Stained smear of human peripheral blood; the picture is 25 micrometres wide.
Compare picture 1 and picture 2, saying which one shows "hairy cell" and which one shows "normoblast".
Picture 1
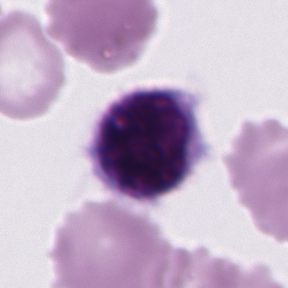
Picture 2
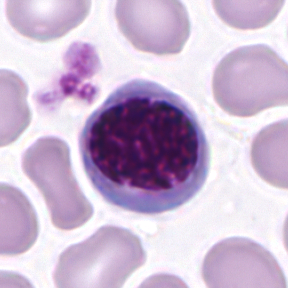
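Taking the points in order: picture 1 shows a hairy cell, picture 2 a normoblast. First the outline, roughly round with a slightly uneven border in the hairy cell, with fine projections sticking out most clearly on the left and right, but round and smooth in the normoblast.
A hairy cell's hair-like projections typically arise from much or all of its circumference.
Next the nucleus: in the hairy cell a single rounded mass without lobes, about 9 micrometres across and filling about 70% of the cell's area; in the normoblast, a cell about 11 micrometres across, round to slightly oval without indentation, about 10 by 8 micrometres and filling about 60%.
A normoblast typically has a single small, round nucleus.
Then the chromatin, dark purple and densely clumped in the hairy cell with no nucleolus seen, dense and coarsely clumped in the normoblast. Last the cytoplasm: a thin pale bluish rim in the hairy cell, and in the normoblast a narrow rim, thinnest on the left side of the nucleus, without granules or vacuoles.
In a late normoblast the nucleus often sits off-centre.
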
